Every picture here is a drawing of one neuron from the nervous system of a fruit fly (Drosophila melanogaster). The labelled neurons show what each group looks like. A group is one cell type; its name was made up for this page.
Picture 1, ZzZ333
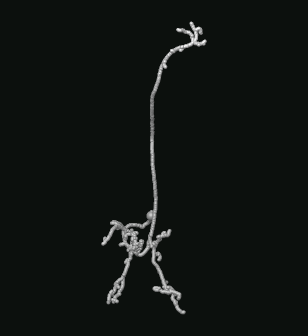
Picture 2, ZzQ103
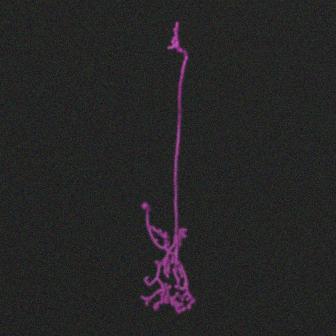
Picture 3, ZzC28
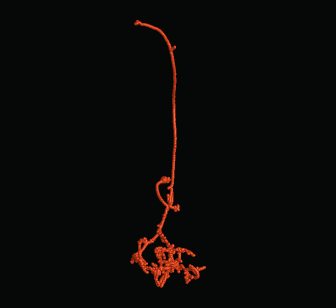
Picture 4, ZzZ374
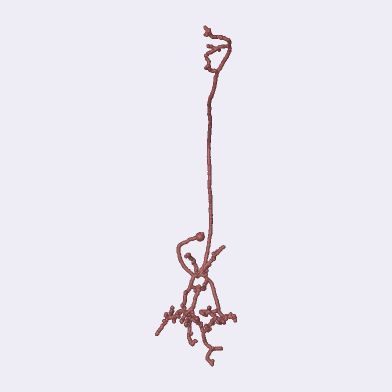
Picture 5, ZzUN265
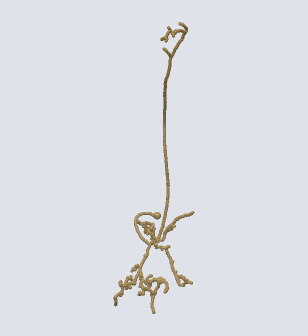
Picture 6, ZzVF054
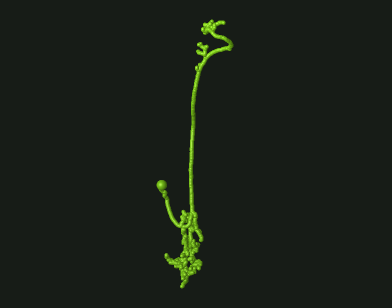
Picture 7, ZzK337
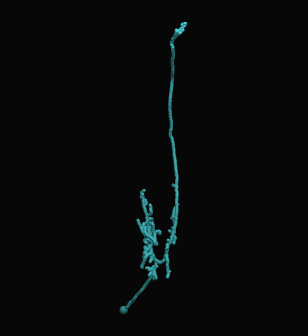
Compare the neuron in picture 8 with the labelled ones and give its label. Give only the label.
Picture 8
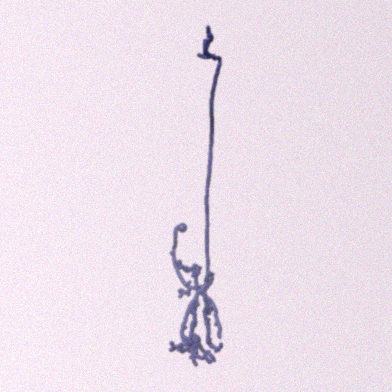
ZzQ103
